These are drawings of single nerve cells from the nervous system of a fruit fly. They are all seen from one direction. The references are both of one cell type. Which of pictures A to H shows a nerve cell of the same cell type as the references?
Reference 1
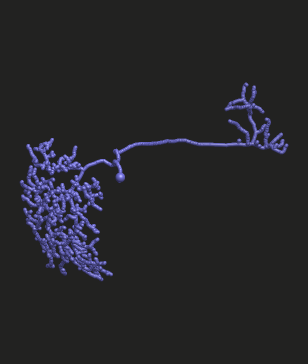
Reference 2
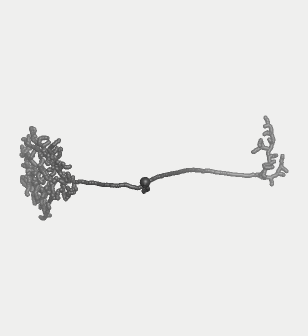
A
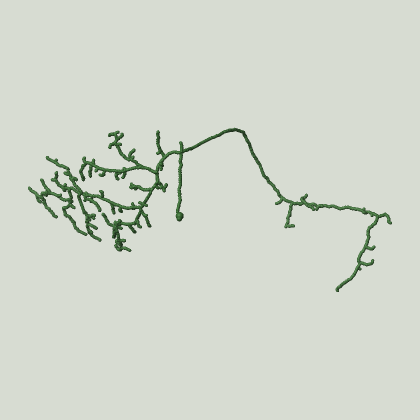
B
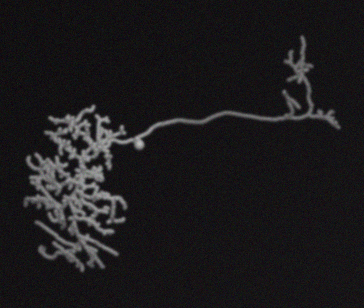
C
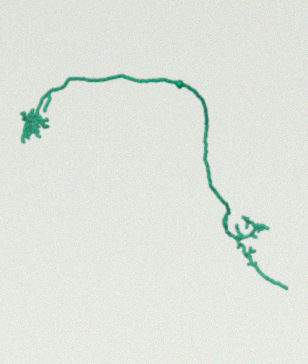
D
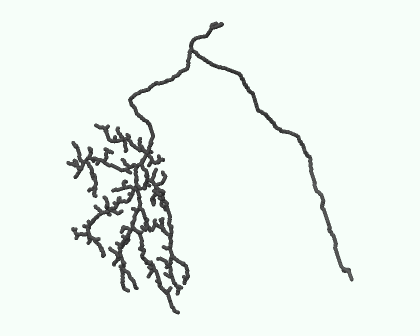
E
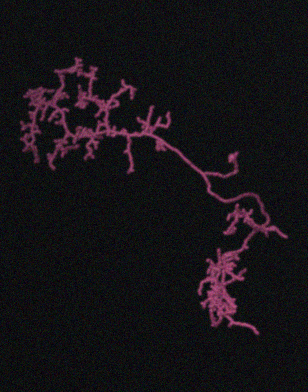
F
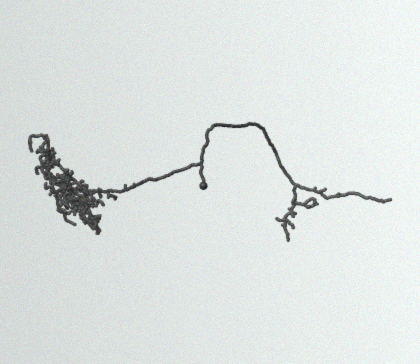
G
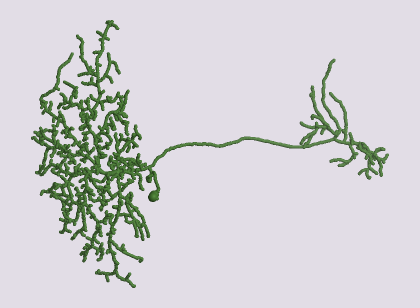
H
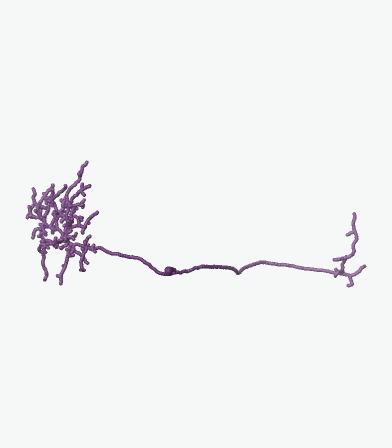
Picture B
